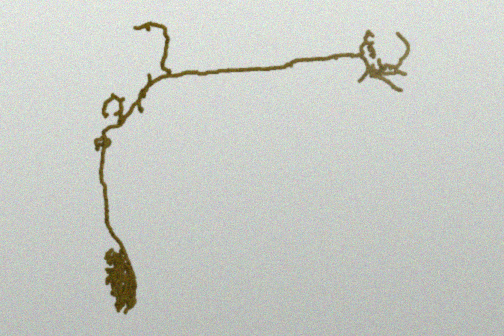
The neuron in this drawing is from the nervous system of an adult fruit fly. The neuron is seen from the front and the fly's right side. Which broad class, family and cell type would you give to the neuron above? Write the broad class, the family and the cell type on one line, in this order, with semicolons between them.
visual projection neuron; LoVP; LoVP98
